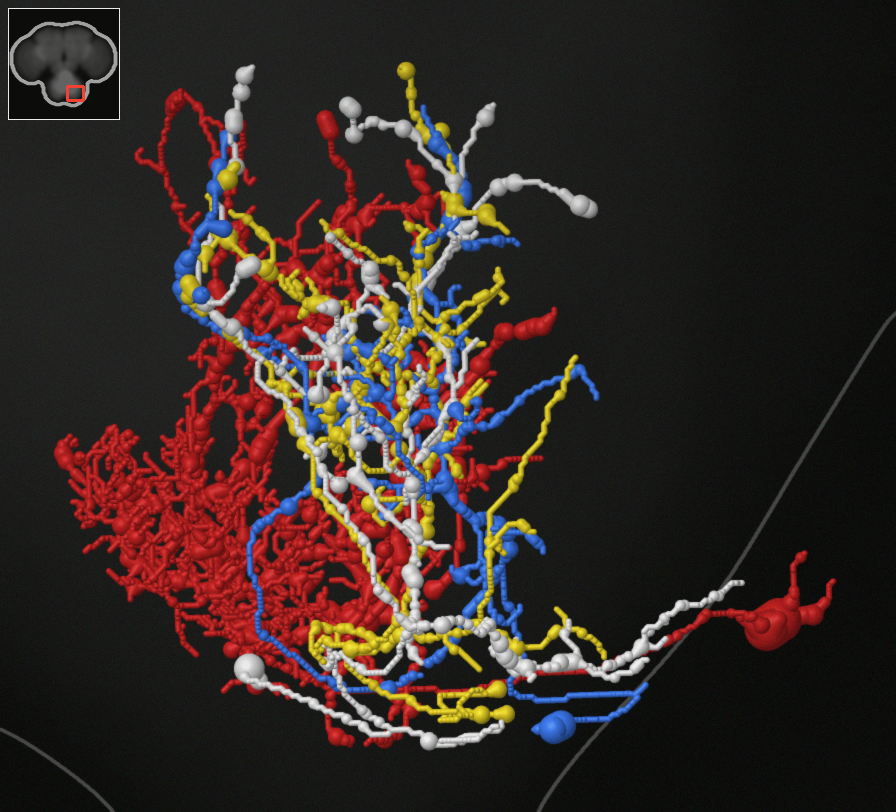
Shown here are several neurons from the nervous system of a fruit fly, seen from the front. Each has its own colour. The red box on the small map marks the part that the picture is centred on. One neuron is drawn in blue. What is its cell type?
IN01B069_a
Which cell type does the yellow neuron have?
IN01B066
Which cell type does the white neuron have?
IN01B044_b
